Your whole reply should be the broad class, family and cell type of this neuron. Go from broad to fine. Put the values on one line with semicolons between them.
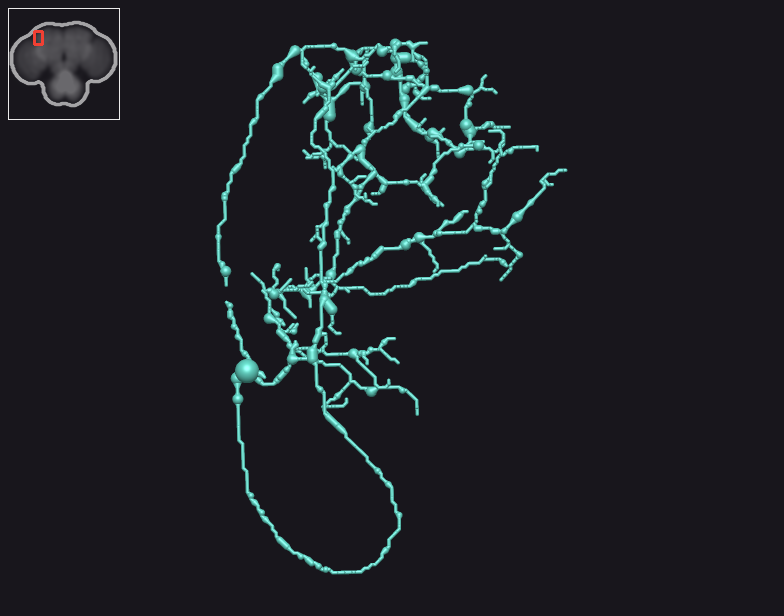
central-brain intrinsic neuron; hemilineage LHl4_dorsal; LHAV4g4_b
